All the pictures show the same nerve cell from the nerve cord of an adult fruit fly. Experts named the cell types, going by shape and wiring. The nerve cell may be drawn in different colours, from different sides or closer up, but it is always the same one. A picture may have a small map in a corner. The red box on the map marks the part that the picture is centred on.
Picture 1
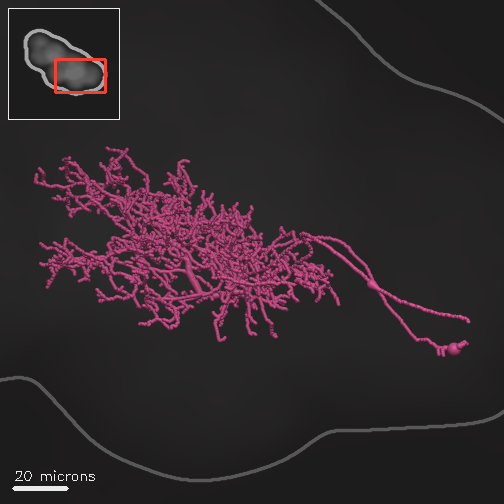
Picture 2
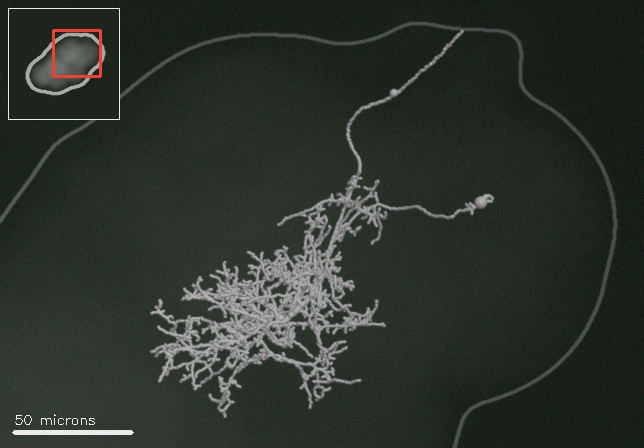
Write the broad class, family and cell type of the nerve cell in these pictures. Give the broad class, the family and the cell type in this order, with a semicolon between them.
ascending neuron; hemilineage 07B; AN07B018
